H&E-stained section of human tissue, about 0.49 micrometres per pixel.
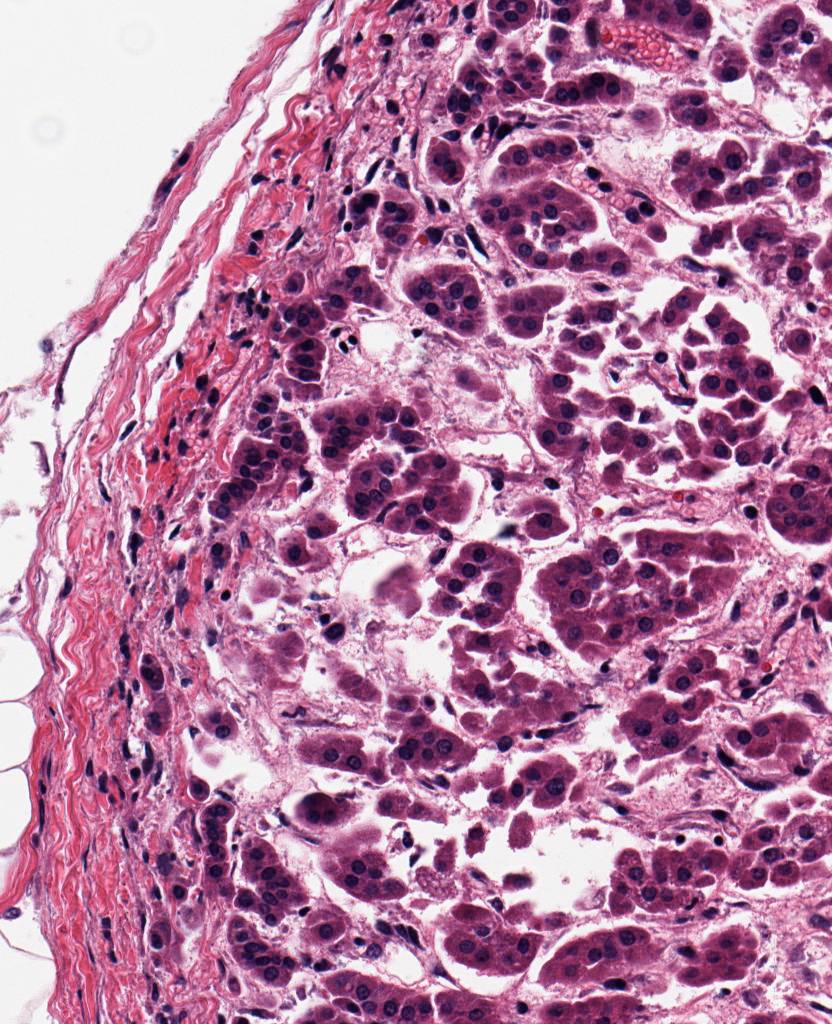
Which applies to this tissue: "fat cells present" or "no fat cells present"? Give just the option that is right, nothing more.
Fat cells present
